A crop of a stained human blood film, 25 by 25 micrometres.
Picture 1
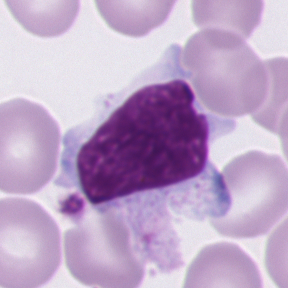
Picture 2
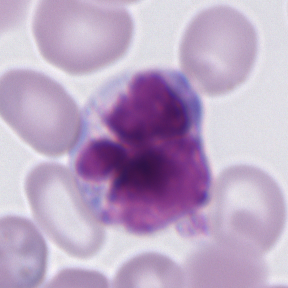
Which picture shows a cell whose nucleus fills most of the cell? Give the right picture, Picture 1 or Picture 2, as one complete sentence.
The nucleus occupies most of the cell in picture 2.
